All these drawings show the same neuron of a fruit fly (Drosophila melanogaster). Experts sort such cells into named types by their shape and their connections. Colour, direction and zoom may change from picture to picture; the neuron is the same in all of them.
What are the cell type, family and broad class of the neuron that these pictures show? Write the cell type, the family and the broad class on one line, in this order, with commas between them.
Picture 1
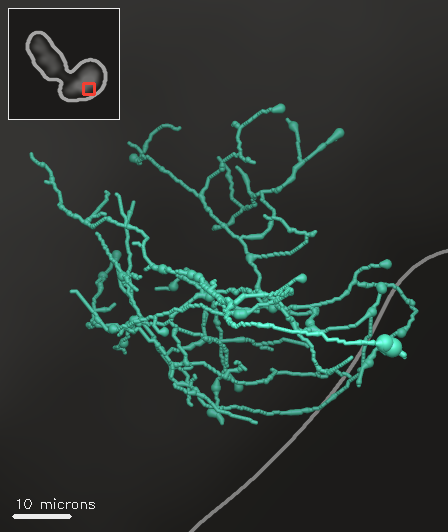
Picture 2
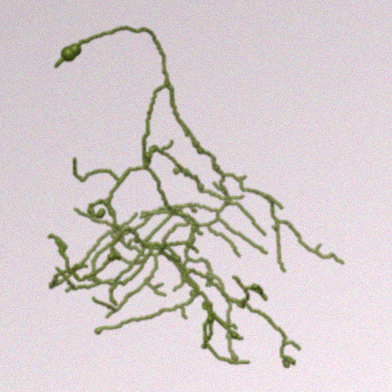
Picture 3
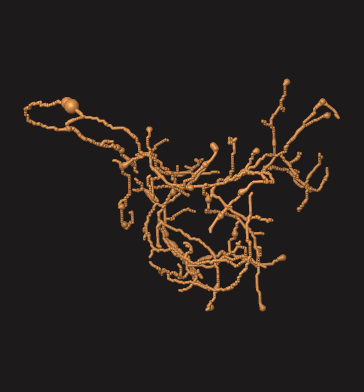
lLN12A, hemilineage ALl1_dorsal, central-brain intrinsic neuron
